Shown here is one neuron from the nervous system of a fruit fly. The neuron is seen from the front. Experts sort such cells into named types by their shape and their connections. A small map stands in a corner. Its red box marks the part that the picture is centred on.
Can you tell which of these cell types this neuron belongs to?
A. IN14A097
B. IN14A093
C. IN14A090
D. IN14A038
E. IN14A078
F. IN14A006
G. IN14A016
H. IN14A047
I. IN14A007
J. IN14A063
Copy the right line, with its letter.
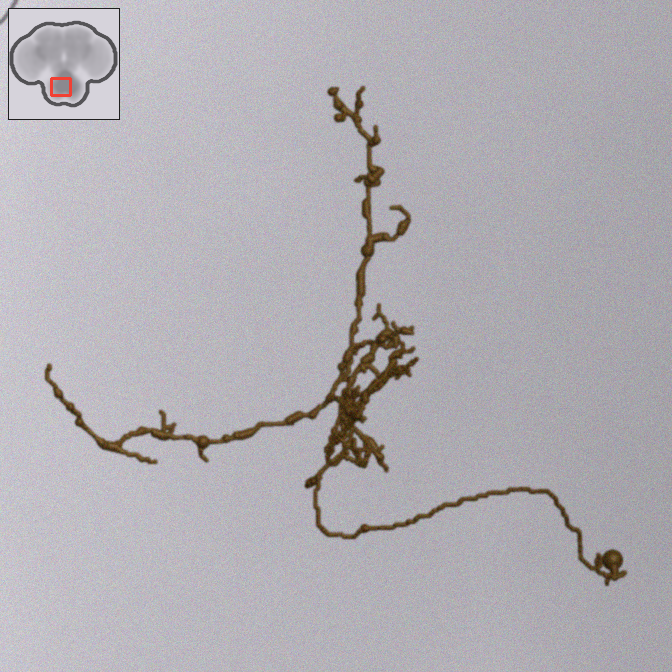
D. IN14A038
